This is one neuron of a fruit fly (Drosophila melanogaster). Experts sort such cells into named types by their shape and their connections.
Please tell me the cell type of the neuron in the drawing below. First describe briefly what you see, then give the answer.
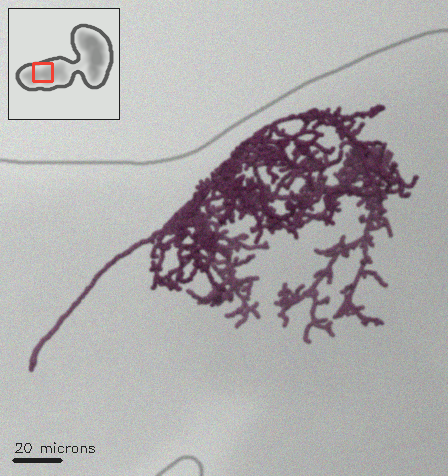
It lies in the nerve cord. By the scale bar it is about 170 microns wide in this view. Its broad class is motor neuron of the nerve cord. It is of cell type Pleural remotor/abductor MN.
